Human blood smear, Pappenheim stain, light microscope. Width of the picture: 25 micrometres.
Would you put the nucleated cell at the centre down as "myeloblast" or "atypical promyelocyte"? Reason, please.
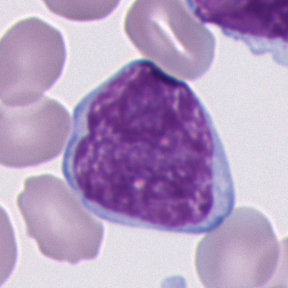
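This one is a myeloblast. Look at the nucleus first: a single unlobed mass, about 15 by 12 micrometres, filling about 80% of a cell that measures about 16 by 14 micrometres. Its chromatin is finely granular, with small pale gaps rather than coarse dark clumps. Around it, the pale blue cytoplasm forms a narrow rim that is widest along the lower right side.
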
